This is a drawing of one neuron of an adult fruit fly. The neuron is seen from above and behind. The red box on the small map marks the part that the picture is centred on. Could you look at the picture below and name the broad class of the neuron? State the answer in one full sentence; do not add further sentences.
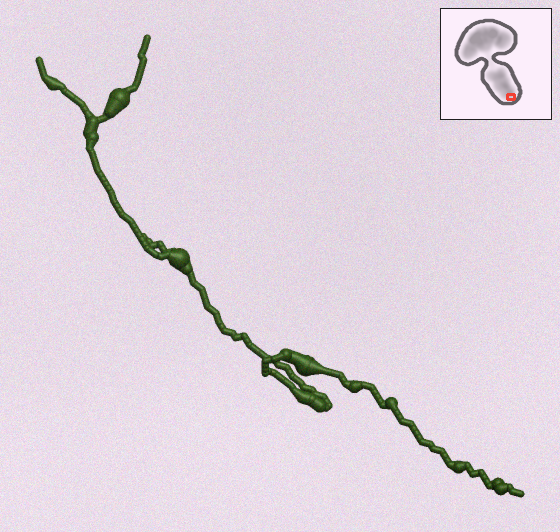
The neuron is a member of the broad class sensory neuron entering the nerve cord.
